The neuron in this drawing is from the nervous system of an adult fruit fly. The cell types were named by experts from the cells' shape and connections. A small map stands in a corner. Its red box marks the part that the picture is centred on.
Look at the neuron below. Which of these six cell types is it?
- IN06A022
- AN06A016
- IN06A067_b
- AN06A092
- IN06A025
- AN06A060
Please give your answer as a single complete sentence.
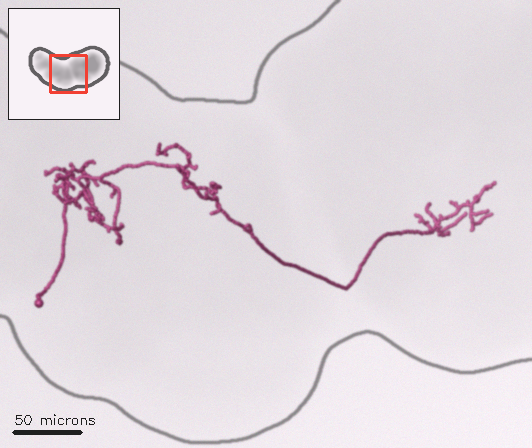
Among cell types, the one for this neuron is AN06A060.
